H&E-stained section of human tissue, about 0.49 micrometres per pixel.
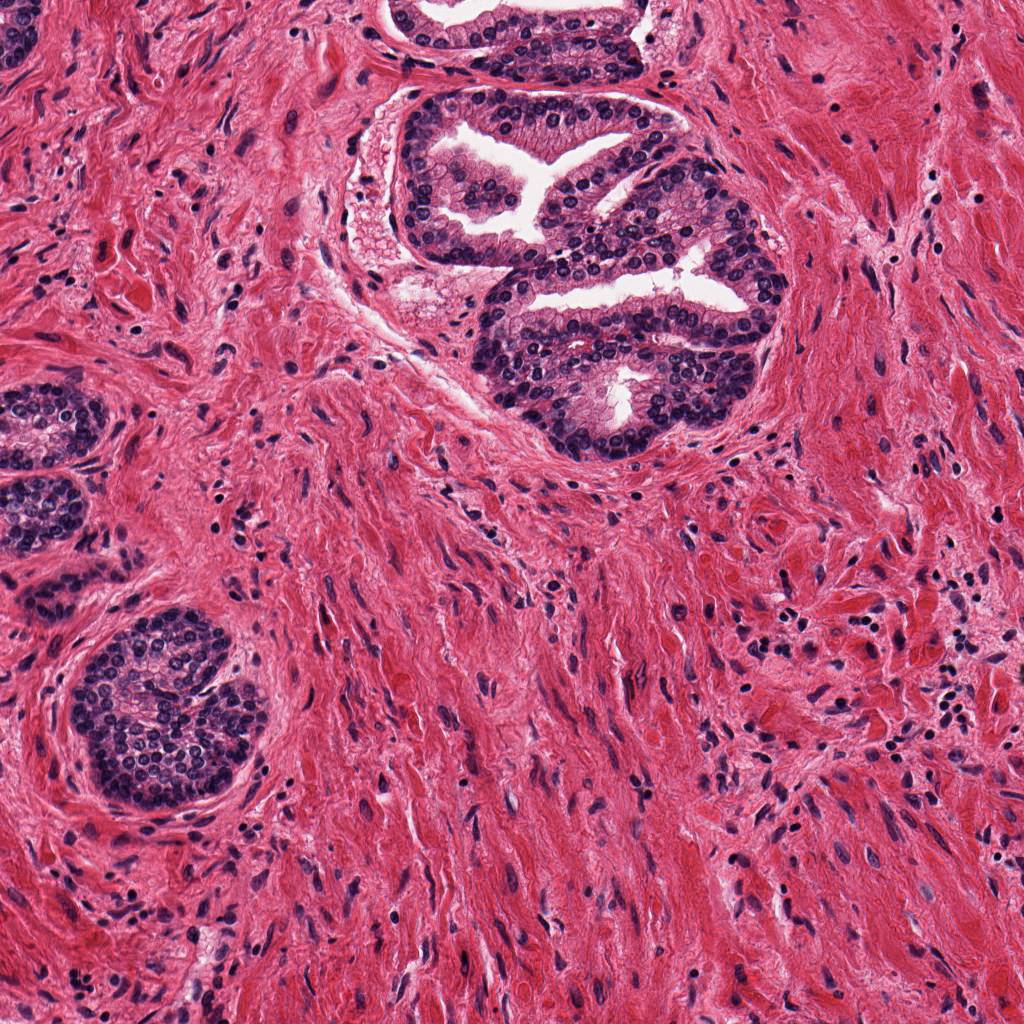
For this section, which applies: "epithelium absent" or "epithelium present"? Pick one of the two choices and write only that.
Epithelium present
